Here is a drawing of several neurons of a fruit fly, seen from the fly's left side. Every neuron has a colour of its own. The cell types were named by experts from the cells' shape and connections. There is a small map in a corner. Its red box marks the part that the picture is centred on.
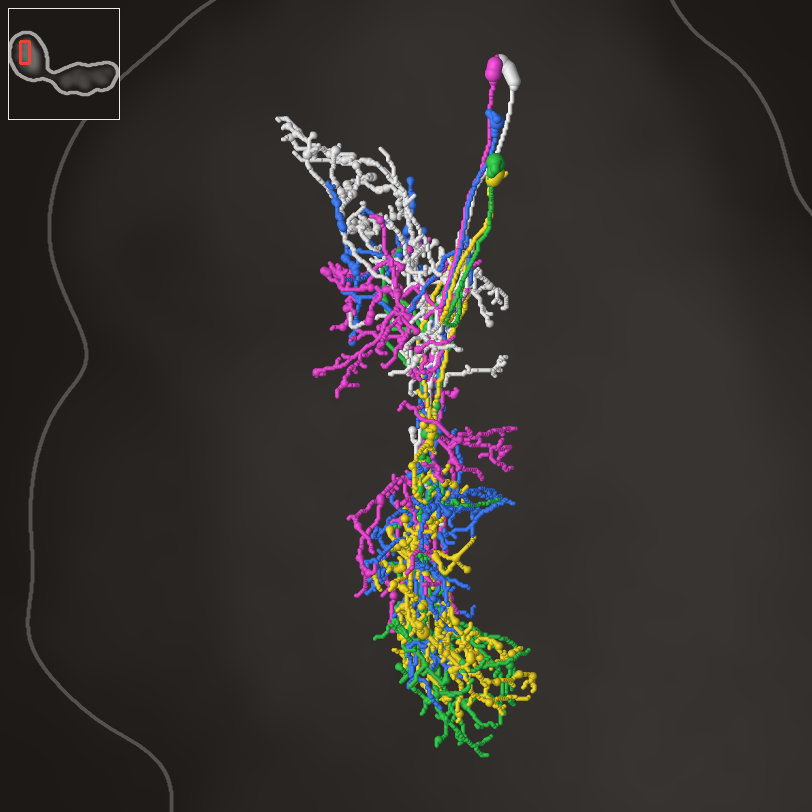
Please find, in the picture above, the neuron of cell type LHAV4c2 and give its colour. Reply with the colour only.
white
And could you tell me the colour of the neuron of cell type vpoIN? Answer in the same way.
magenta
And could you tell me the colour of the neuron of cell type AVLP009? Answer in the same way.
blue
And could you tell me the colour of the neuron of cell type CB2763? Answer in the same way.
green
